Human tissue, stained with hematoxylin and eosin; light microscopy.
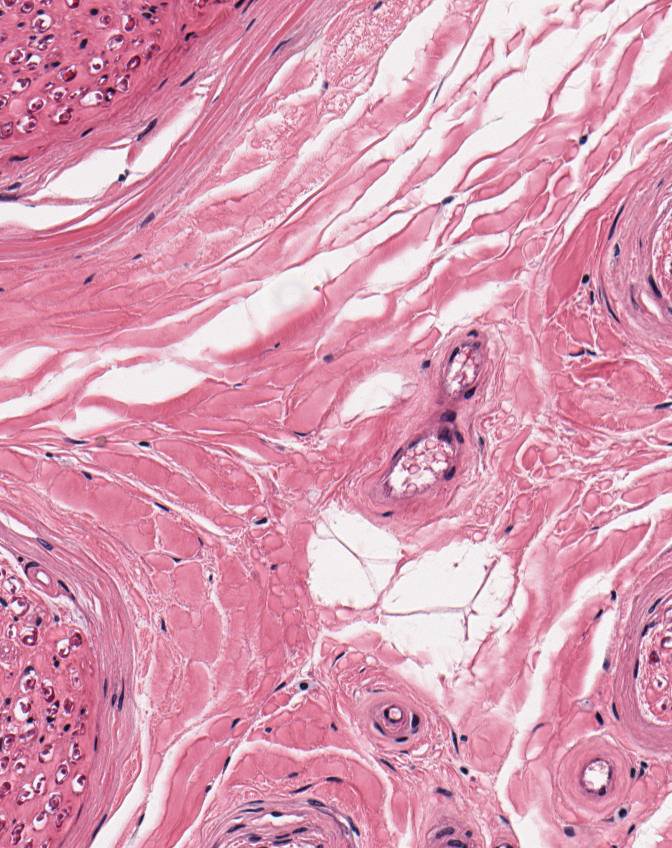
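Tibial nerve, haematoxylin and eosin. Dense pink collagen bundles fill most of the field. Rounded fibre-packed bundles cut across at top-left and lower-left edges, each packed with many small ring-shaped profiles bearing a central pink dot. Cells sparse, mostly small dark elongated nuclei lying singly between collagen bundles. No epithelium anywhere.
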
